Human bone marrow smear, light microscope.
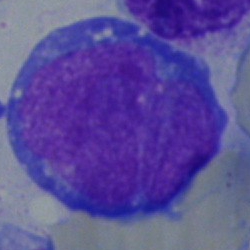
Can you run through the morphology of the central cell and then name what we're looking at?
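The cell outline is roughly round. The cytoplasm is deep blue, and no granules are visible in it. A few small clear spots lie in the cytoplasm near the top edge of the cell. It is a blast.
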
